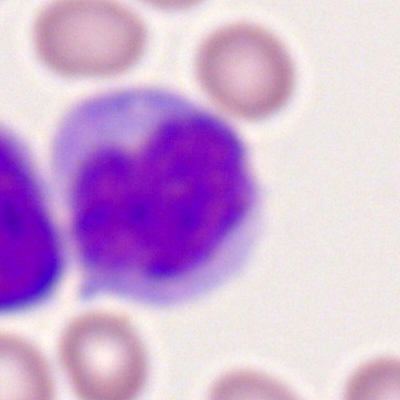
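Monocyte (centre). Nucleus with a notch in its upper edge, occupying most of the cell. Cytoplasm pale blue-violet, forming its widest rim on the upper left side of the nucleus.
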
